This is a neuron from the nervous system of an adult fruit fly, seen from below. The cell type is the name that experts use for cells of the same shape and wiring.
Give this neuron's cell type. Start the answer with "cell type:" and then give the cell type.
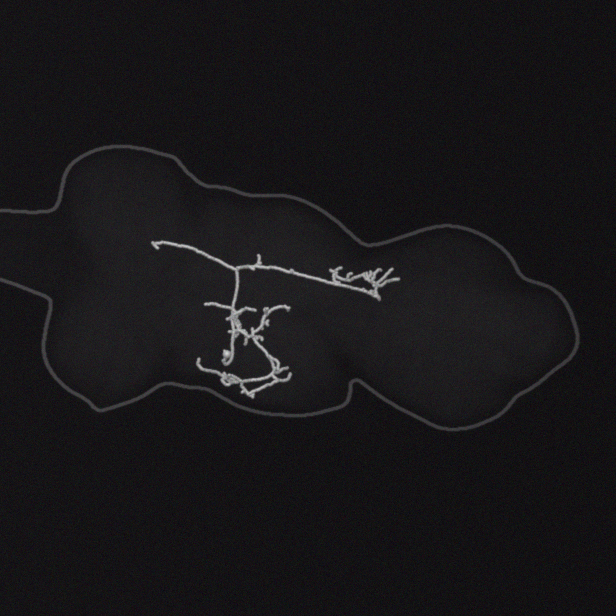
cell type: IN07B073_c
